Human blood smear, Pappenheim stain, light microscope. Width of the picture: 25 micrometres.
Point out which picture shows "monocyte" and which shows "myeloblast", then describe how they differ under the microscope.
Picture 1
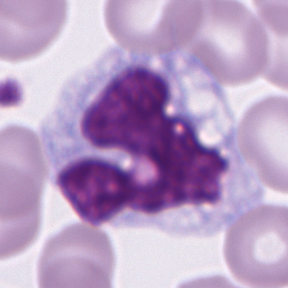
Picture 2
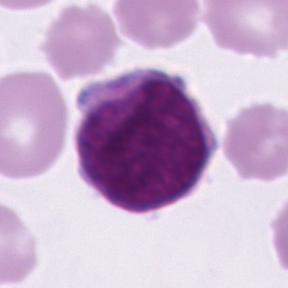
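You've got the monocyte in picture 1 and the myeloblast in picture 2. The cytoplasm is the quickest difference: the monocyte has plenty of it, pale grey-blue, while in the myeloblast the nucleus, about 11 micrometres across and round, fills about 80% of the area of a cell about 13 micrometres across.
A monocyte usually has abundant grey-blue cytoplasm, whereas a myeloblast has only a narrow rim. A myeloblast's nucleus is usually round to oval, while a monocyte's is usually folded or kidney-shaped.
The monocyte's cytoplasm also holds several small clear vacuoles to the upper right of the nucleus; the myeloblast's contains none.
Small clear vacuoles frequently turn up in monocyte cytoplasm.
Granules don't help much here: the monocyte lacks coarse coloured ones, and the myeloblast shows none at all.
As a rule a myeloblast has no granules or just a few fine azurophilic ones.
Nor can a nucleolus be made out in either nucleus.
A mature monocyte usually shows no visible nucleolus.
The outlines differ as well: the monocyte's is irregular and slightly angular, and the cell is clearly larger than the red cells around it, whereas the myeloblast has a few tiny knob-like projections standing out from its edge. Red cells sit close around the myeloblast without touching it, and that image is slightly soft in focus.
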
